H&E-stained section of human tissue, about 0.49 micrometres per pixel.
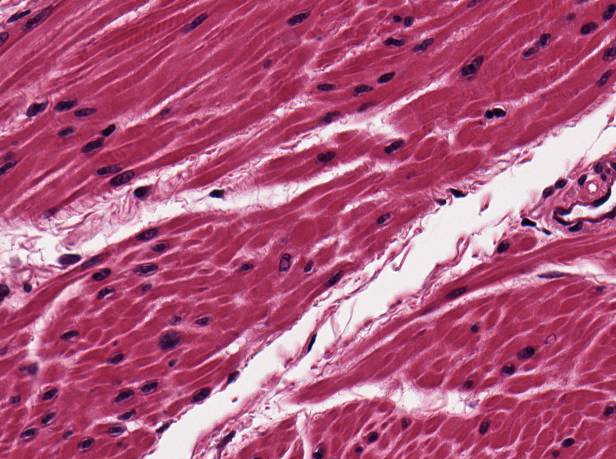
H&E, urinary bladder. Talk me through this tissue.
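Cytoplasm: the muscle cytoplasm is strongly eosinophilic. Clefts: those between bundles hold only delicate, wispy connective tissue with few nuclei. Fat: no adipocytes are present in the field.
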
